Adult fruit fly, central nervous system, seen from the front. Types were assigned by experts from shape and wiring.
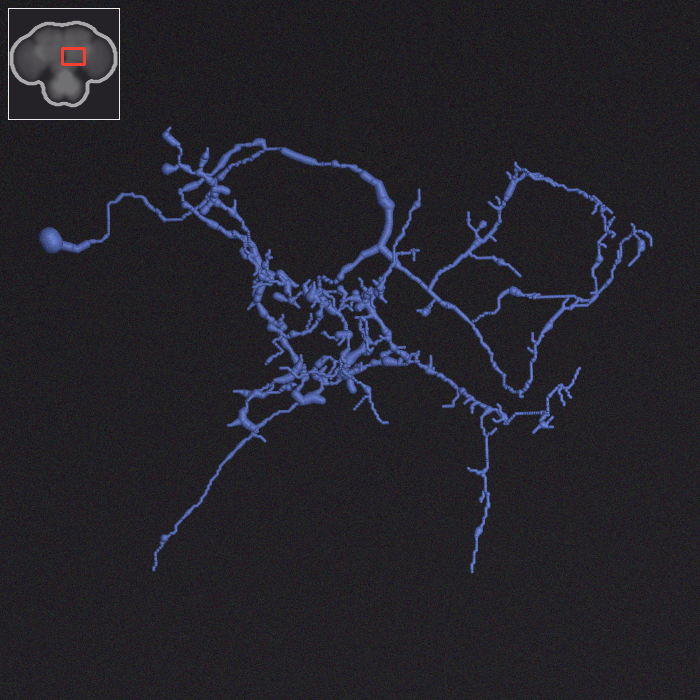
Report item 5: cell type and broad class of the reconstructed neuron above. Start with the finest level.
PS352; central-brain intrinsic neuron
